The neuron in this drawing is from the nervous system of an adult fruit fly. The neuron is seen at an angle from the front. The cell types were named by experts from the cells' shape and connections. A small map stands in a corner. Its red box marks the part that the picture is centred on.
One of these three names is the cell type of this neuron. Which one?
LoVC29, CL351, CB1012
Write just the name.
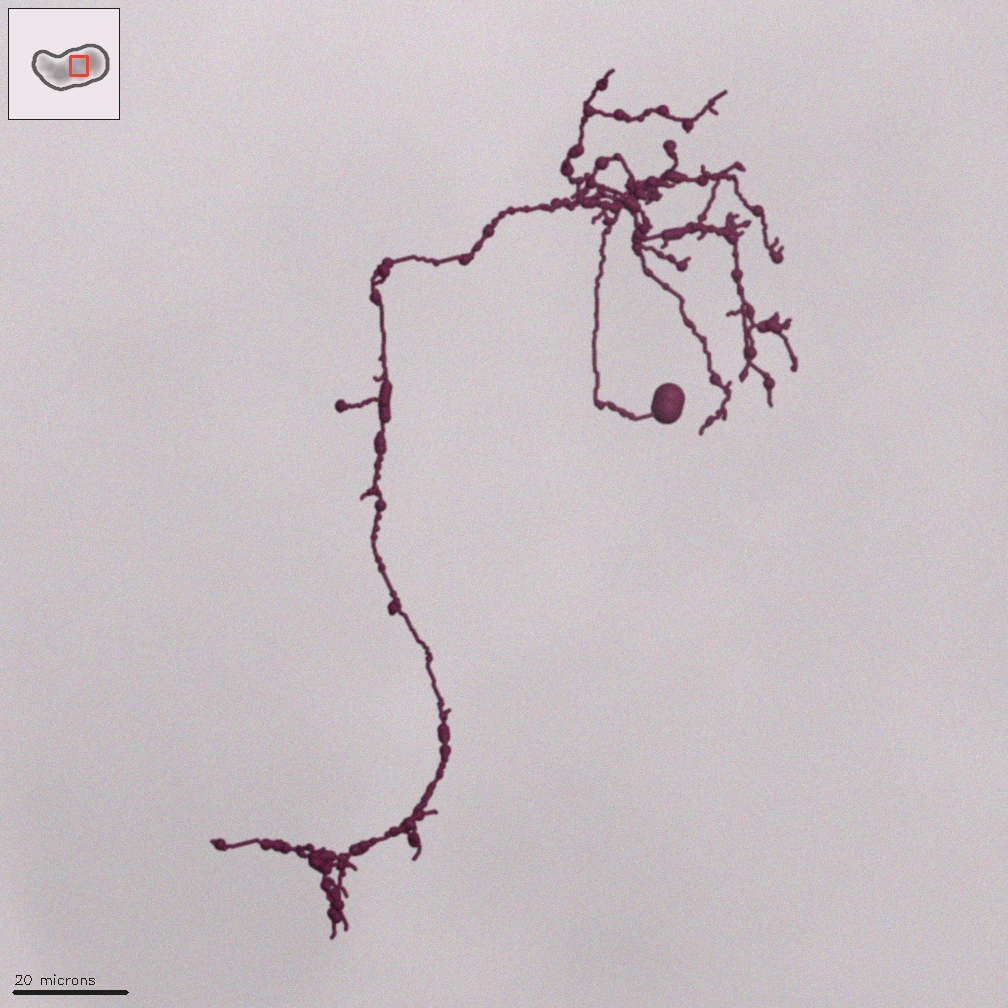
CB1012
